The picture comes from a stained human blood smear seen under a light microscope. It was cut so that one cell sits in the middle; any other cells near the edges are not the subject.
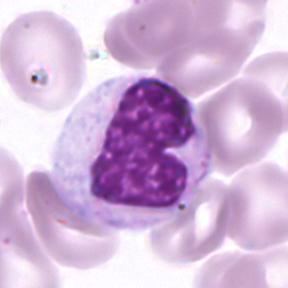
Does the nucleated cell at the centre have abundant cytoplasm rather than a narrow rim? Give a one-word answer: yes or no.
Yes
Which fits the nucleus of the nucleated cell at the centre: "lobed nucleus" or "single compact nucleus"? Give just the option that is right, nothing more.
Single compact nucleus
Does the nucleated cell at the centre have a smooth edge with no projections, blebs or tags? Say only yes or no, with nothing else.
Yes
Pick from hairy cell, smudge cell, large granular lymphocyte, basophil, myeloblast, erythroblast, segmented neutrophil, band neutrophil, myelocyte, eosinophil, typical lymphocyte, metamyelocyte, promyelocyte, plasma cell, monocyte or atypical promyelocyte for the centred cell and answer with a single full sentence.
Centred in the crop is a band neutrophil.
